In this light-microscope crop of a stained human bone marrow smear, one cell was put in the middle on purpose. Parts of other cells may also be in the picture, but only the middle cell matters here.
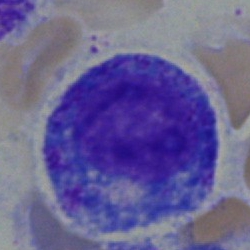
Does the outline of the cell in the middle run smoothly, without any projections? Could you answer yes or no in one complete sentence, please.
Yes, no projections, blebs or ragged parts break the cell's outline.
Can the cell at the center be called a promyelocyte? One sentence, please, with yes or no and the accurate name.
Yes, the cell in the middle of this smear crop is a promyelocyte.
